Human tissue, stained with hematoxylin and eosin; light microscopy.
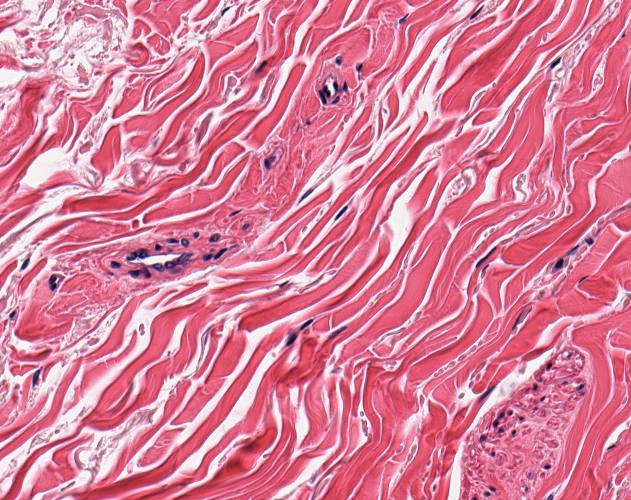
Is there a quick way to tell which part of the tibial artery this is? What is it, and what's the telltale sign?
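Tunica adventitia. Collagen bundles run mostly diagonally, lower left to upper right, with sparse dark, elongated spindle-shaped nuclei between them.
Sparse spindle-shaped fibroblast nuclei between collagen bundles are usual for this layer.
Small vessel with slit-like lumen left of centre.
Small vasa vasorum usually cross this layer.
Lower right edge: rounded, paler, finely fibrillar structure, nuclei more crowded than in surrounding collagen.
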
